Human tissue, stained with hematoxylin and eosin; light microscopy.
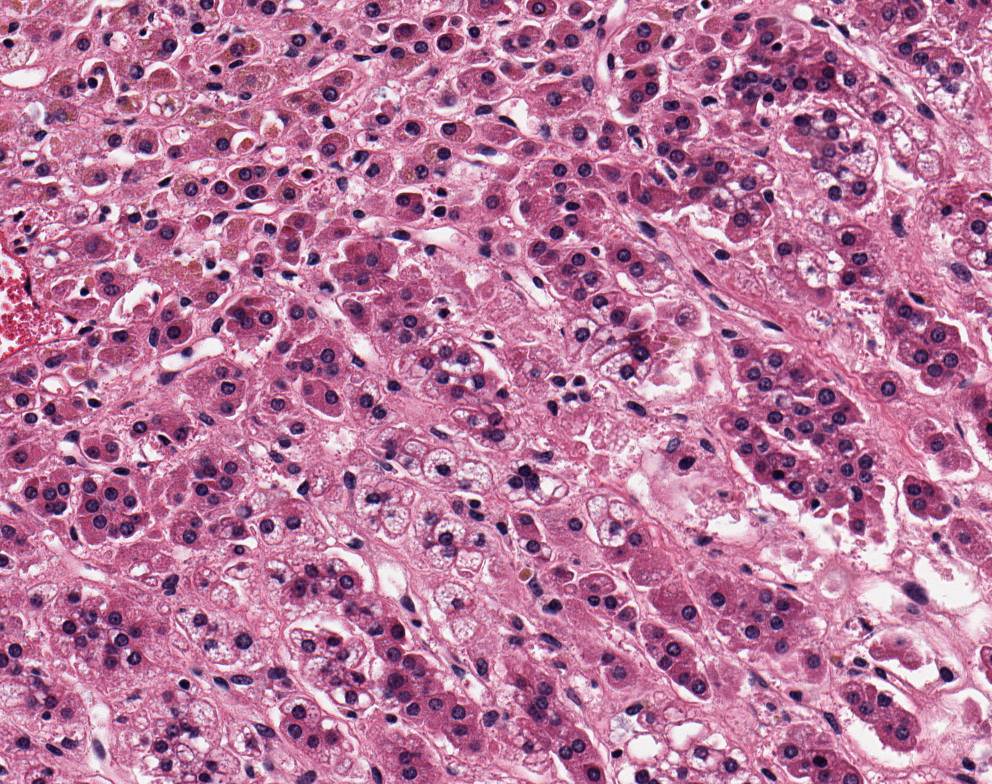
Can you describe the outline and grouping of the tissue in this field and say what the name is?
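Large cells form cords and nests divided by thin pink fibrous strands. Most are polygonal, with abundant granular eosinophilic cytoplasm; scattered groups through the centre and lower field have pale, finely vacuolated cytoplasm. Red blood cells pool at the left edge. The tissue is adrenal gland.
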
